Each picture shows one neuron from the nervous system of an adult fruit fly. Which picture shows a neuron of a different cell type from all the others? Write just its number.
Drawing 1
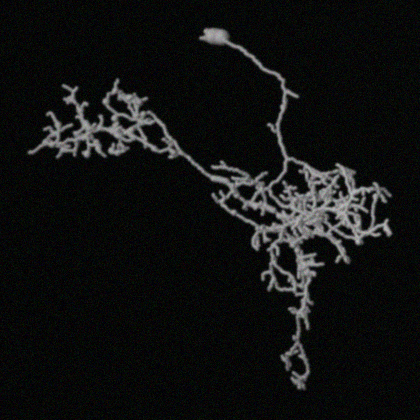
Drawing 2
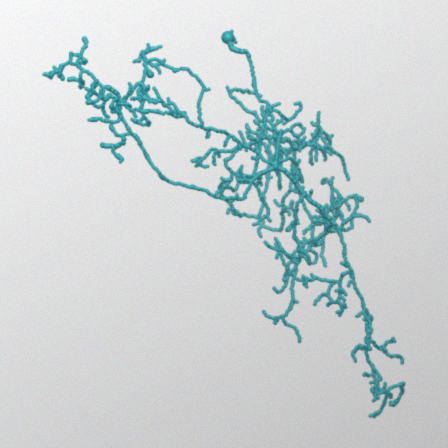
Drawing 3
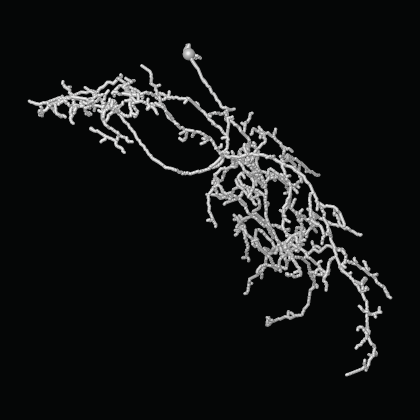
1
